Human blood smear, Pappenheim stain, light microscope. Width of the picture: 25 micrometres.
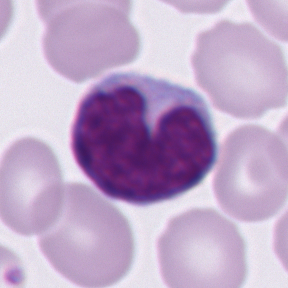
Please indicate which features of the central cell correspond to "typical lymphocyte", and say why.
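Mostly it's the chromatin that sits well with a typical lymphocyte here: it's dense and coarsely clumped.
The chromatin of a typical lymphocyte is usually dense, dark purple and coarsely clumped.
Size is where it drifts off, since the cell comes to about 12 micrometres across.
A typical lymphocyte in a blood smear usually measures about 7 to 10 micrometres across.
So this one sits above that range. The nucleus is about 12 by 10 micrometres and fills about 80% of the cell's area, with a deep notch cutting into it from the top. The pale bluish-grey cytoplasm is widest at the top of the cell, around that notch.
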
